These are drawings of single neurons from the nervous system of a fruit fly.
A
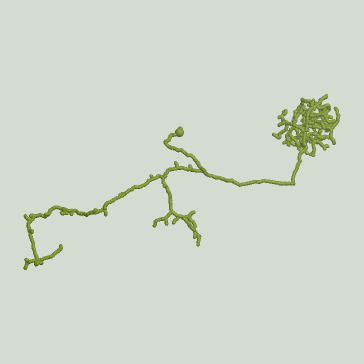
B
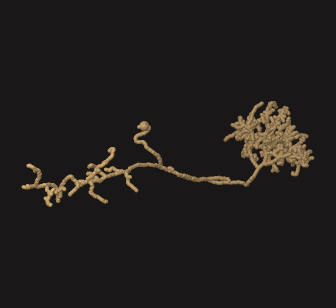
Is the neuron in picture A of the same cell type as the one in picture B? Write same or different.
different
